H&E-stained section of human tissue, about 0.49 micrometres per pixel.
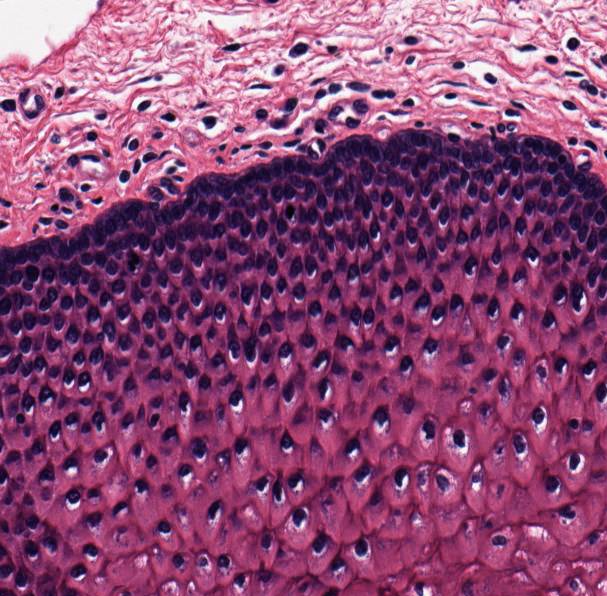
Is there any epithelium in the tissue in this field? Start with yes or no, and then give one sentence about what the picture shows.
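Yes. Stratified squamous epithelium fills the lower two-thirds of the field, with connective tissue across the top.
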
